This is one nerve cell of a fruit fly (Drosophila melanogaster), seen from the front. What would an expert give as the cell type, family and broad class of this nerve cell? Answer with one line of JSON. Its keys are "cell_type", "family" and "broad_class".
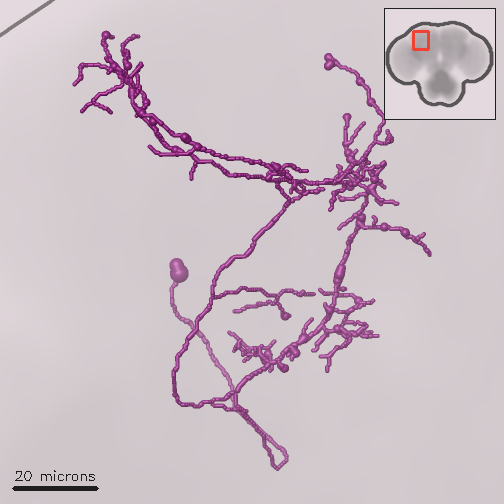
{"cell_type": "PLP089", "family": "hemilineage VLPp&l1_anterior", "broad_class": "central-brain intrinsic neuron"}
